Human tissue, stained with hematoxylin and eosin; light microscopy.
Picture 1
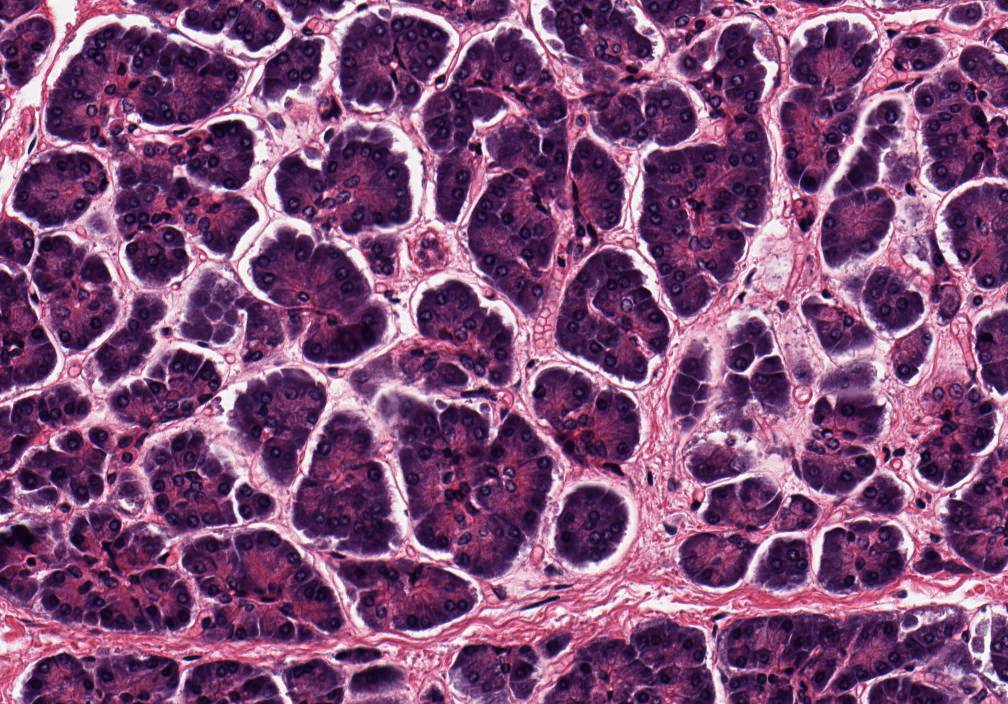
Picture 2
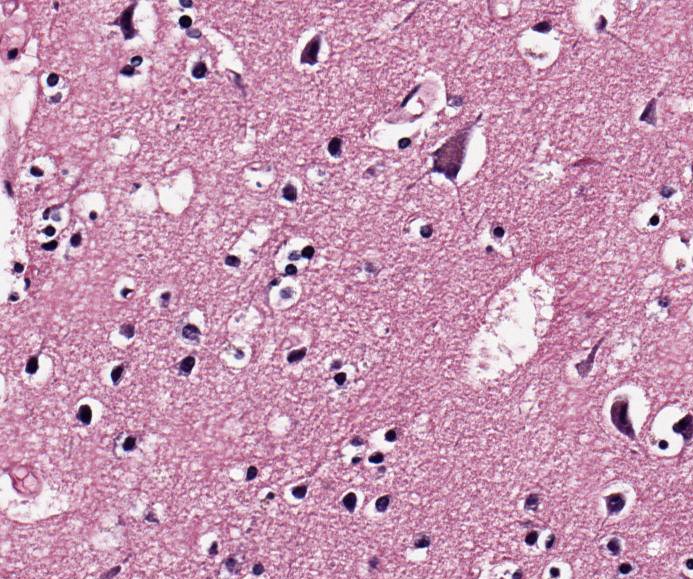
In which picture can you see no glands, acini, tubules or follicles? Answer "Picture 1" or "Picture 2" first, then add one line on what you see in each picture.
Picture 2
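Picture 1: Each acinus is made of pyramidal cells arranged radially around a small central point.
Picture 2: No epithelium or glands are present anywhere in the field.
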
